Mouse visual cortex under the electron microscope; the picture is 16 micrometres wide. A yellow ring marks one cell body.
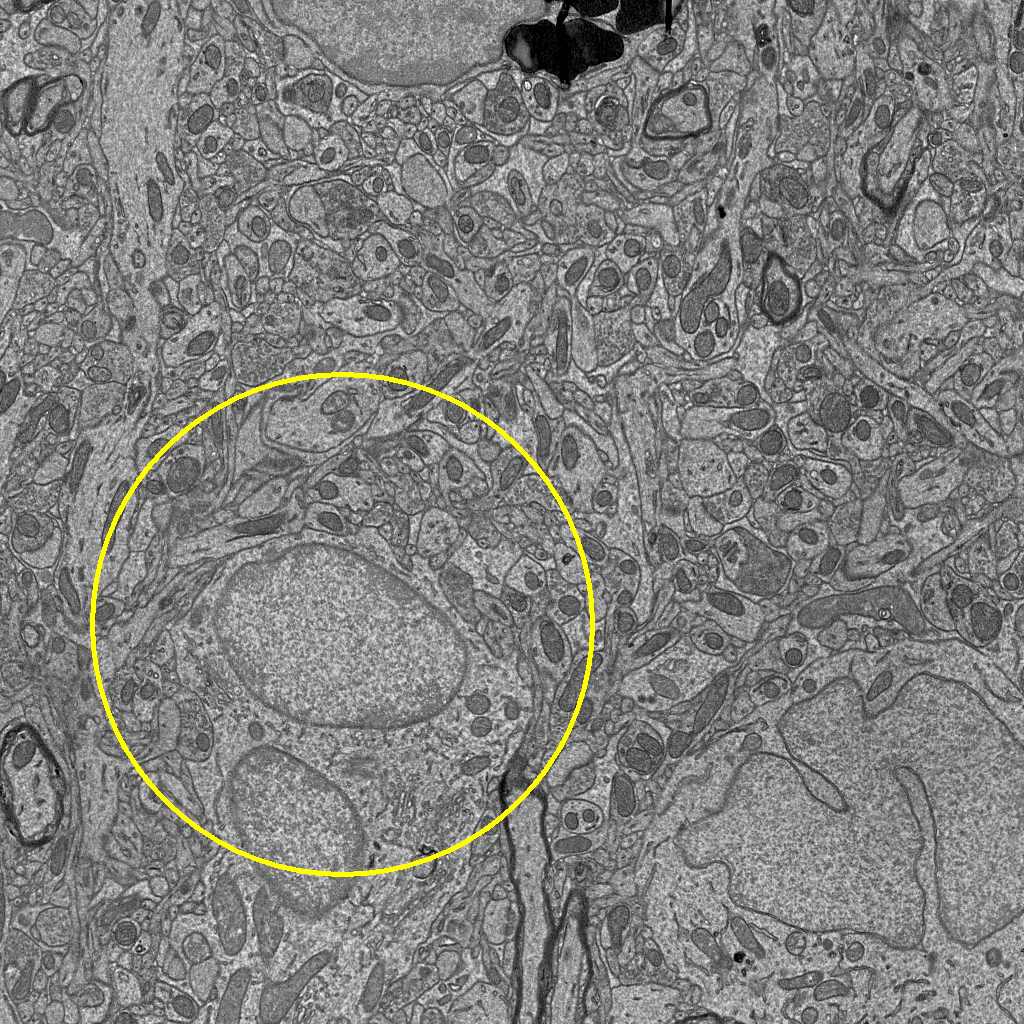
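Astrocyte, the cell at the ring's centre. Its nucleus is a large, smooth oval, wider than it is tall, with an envelope free of deep infoldings. No distinct nucleolus appears in this section. Just below lies a second oval nucleus, separated from it by a band of cytoplasm.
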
